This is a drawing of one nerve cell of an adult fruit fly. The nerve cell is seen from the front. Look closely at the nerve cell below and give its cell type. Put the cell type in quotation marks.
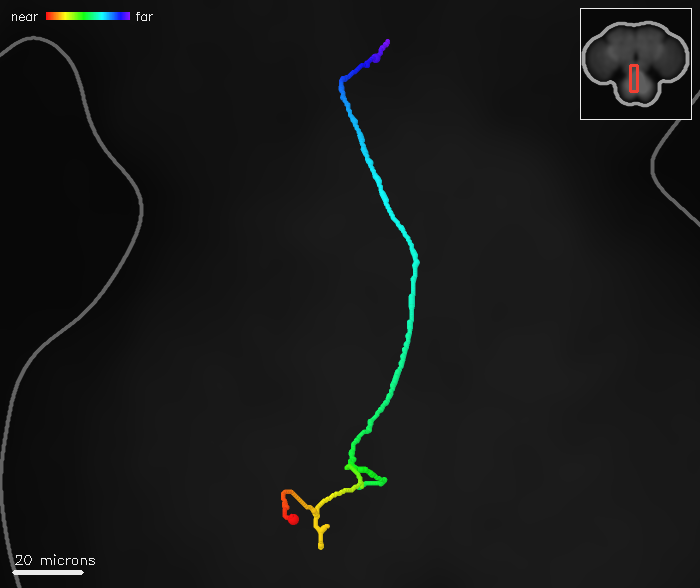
"SNpp02"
